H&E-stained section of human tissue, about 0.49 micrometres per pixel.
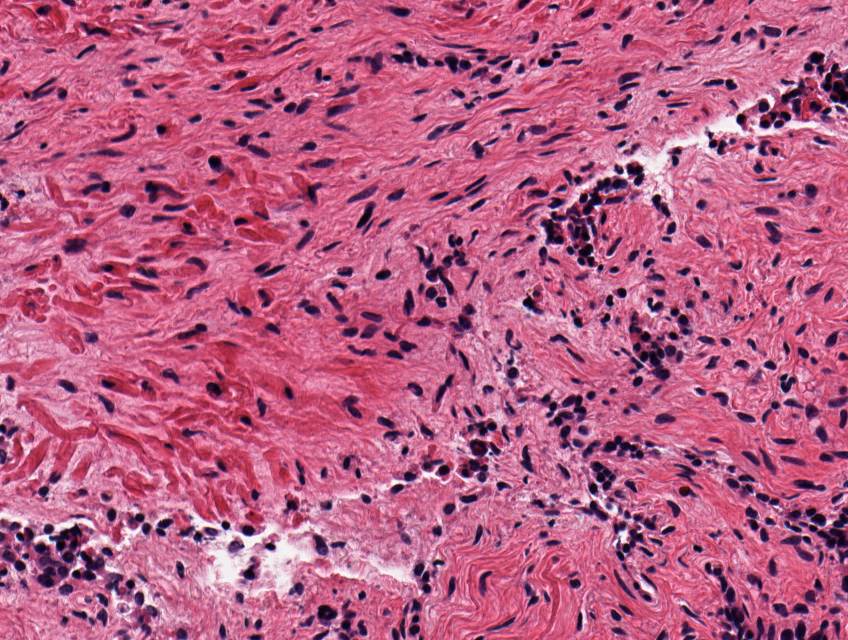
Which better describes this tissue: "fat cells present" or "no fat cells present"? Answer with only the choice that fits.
No fat cells present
